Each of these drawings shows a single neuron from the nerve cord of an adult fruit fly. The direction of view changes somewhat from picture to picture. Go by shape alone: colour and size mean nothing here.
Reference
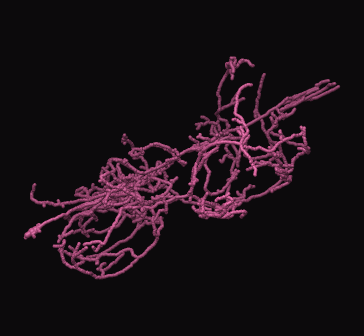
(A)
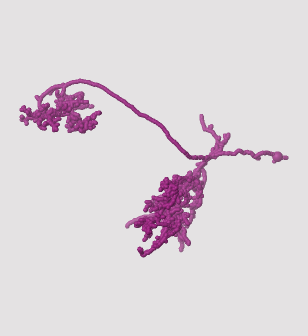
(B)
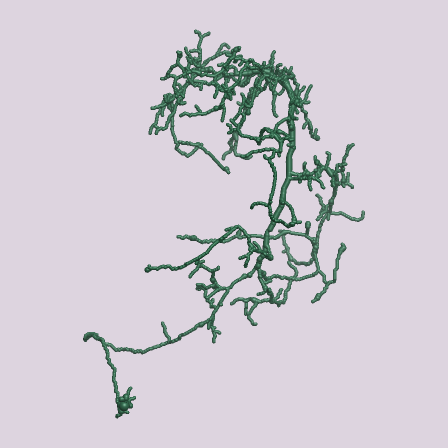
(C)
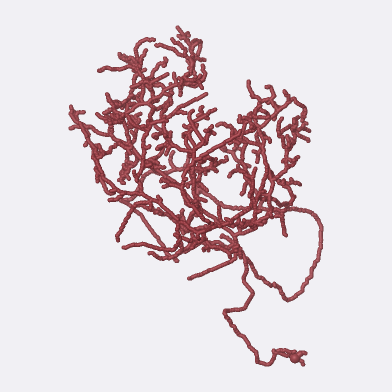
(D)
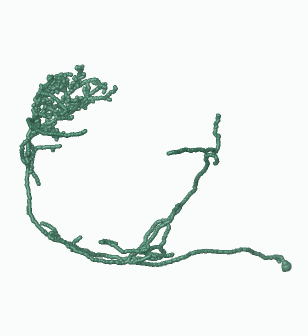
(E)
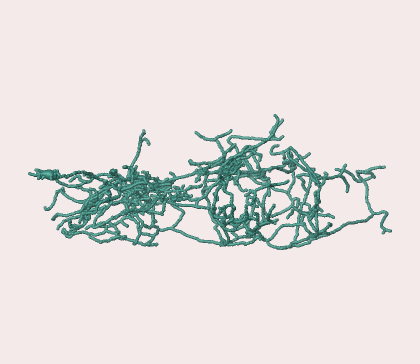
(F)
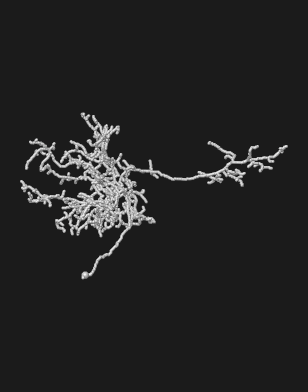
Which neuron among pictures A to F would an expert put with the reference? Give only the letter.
E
